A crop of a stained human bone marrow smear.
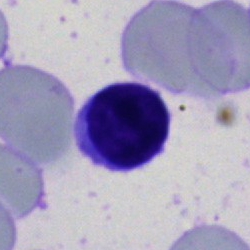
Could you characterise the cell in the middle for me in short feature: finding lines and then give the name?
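Outline: smooth and round
Chromatin: dense, very dark purple
Granules: none seen in the cytoplasm
Vacuoles: none seen in the cytoplasm
Name: lymphocyte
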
